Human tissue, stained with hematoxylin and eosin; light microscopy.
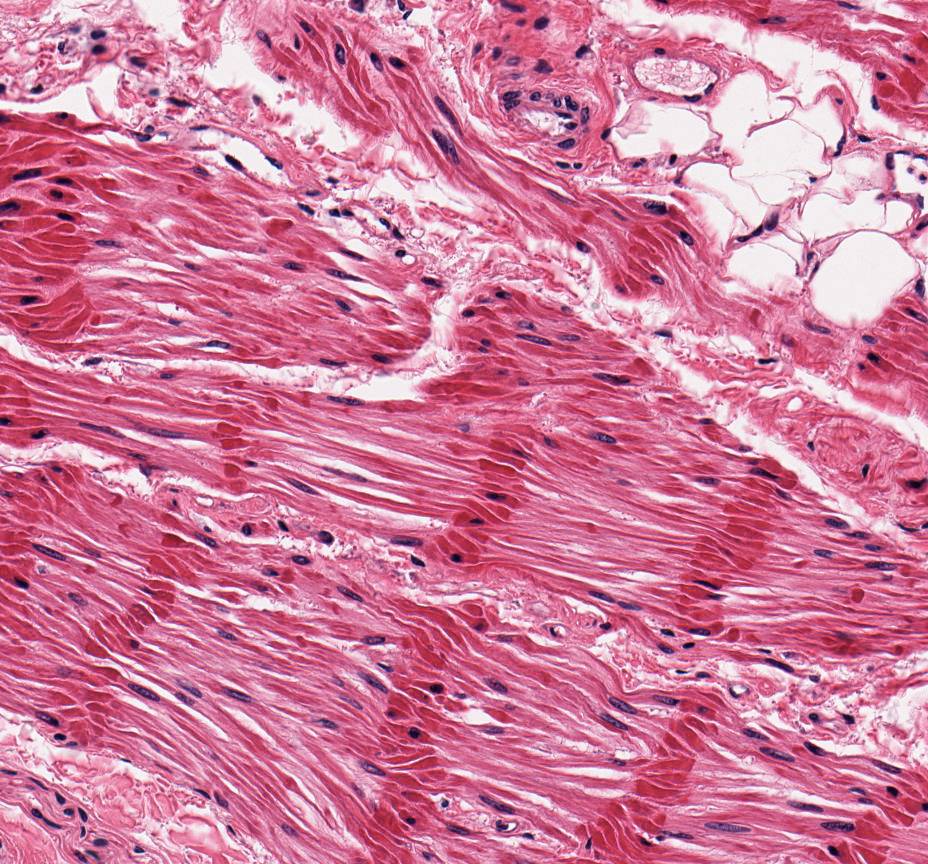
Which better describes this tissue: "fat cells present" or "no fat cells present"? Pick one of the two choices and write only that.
Fat cells present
